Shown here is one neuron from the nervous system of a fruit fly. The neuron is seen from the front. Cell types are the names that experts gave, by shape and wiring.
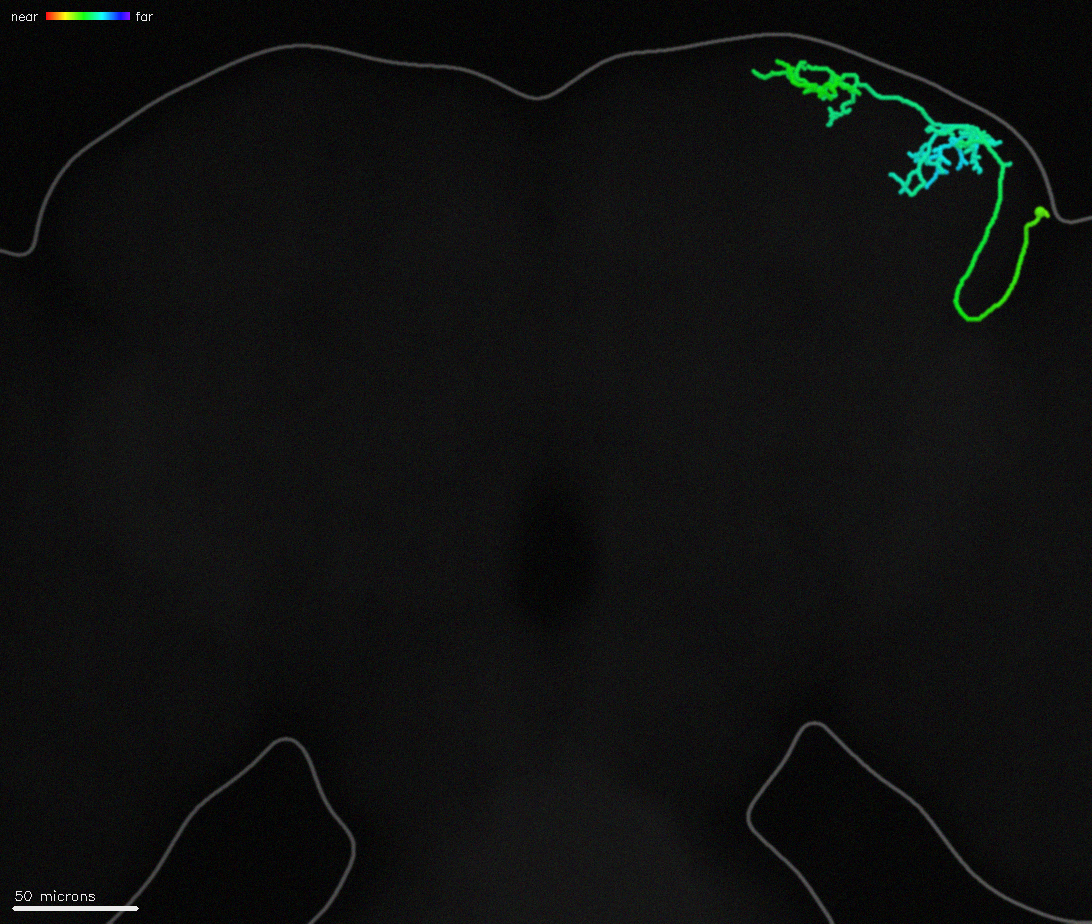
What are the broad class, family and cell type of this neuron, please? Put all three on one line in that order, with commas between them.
central-brain intrinsic neuron, hemilineage VPNl&d1_dorsal, LHAV5a6_b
